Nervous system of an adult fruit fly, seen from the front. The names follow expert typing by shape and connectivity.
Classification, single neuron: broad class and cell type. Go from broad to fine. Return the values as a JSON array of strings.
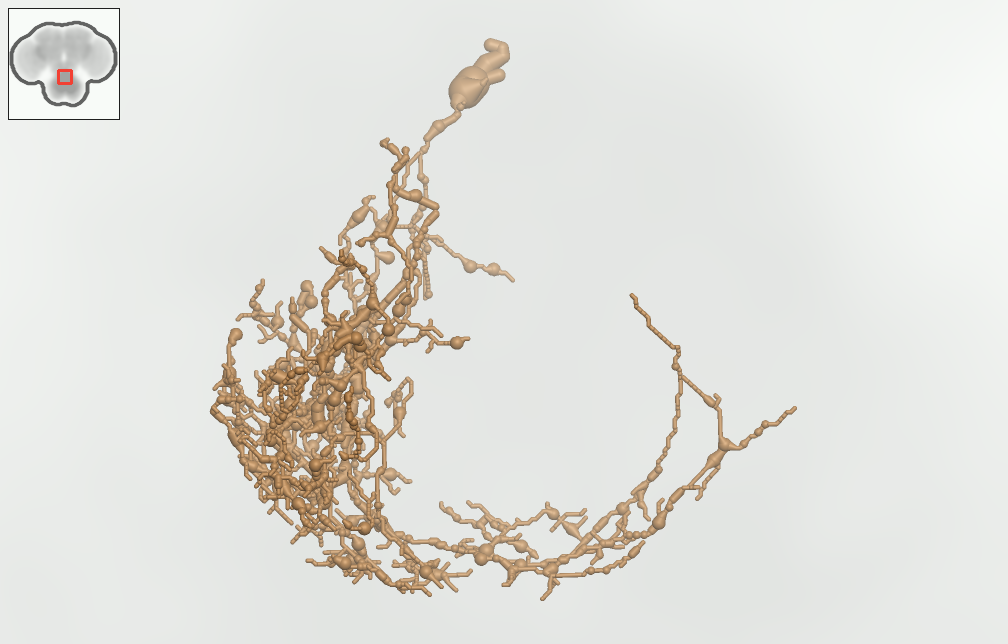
["nerve-cord intrinsic neuron", "INXXX379"]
